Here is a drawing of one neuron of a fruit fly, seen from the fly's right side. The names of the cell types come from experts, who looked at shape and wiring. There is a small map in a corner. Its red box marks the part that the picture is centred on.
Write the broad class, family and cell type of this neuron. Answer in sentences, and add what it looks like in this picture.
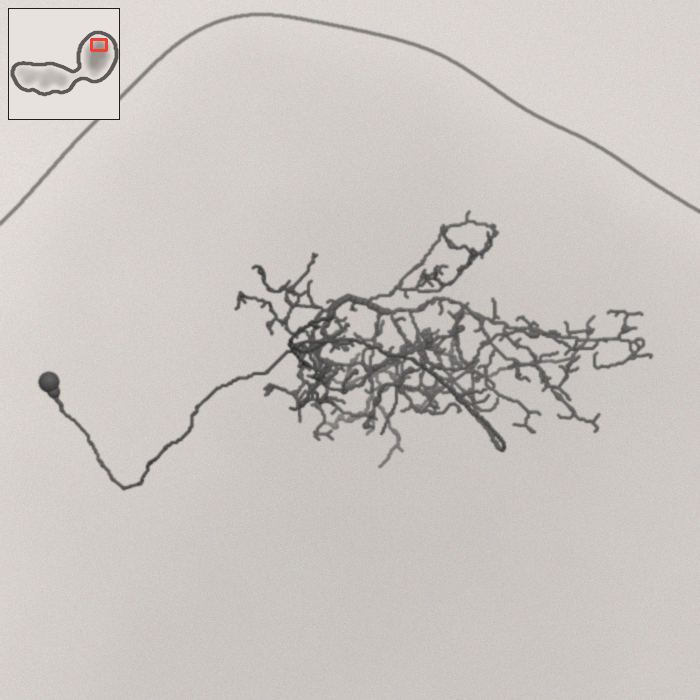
This is a central-brain intrinsic neuron. The family is hemilineage DM3_dorso_medial. It is of cell type SMP512. The cell body is on the left of the picture. In this view it is wider than it is tall.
